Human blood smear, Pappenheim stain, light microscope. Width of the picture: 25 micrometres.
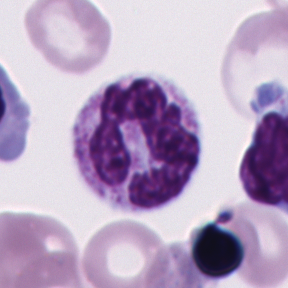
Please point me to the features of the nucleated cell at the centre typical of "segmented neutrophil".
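Named cell: segmented neutrophil.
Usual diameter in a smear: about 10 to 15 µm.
Measured cell: about 12 micrometres across, inside that range. Nucleus in several lobes, ringed round a pale central space. Chromatin dark purple, coarsely clumped. Cytoplasm pale pinkish-lilac, not blue. Granules fine, small, evenly scattered.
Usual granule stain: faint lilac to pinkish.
Violet-pink granule colour here agrees.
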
